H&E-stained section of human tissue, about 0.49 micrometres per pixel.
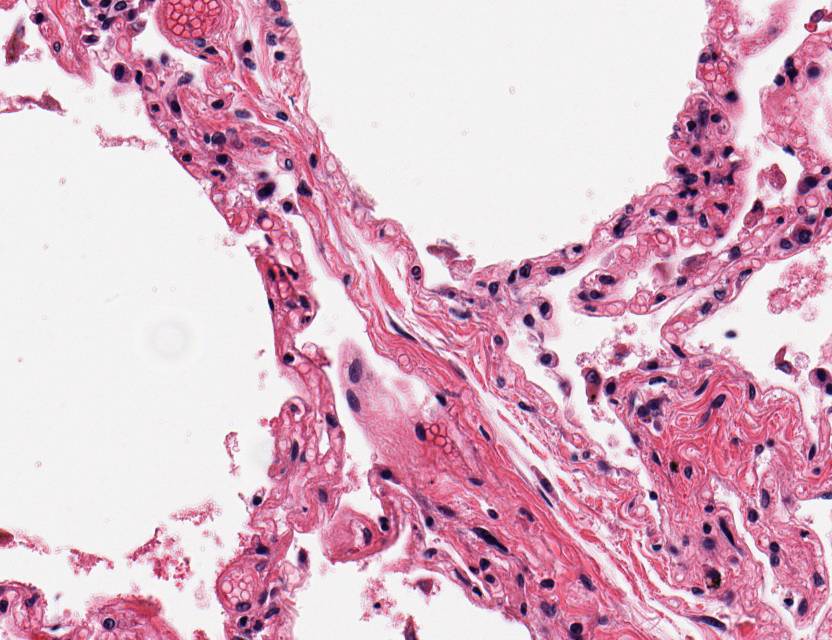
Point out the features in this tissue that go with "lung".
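Here you're looking at lung.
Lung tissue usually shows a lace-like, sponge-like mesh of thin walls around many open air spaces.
The large empty spaces at the upper left, the top centre and the left edge, divided by thin strands of tissue, go with that. The thin branching strands on the right hold many dark oval nuclei. A band of pink fibrous tissue with elongated spindle-shaped nuclei crosses the centre diagonally, upper left to lower right. Near the lower right corner sit a few small brown-black pigment granules.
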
